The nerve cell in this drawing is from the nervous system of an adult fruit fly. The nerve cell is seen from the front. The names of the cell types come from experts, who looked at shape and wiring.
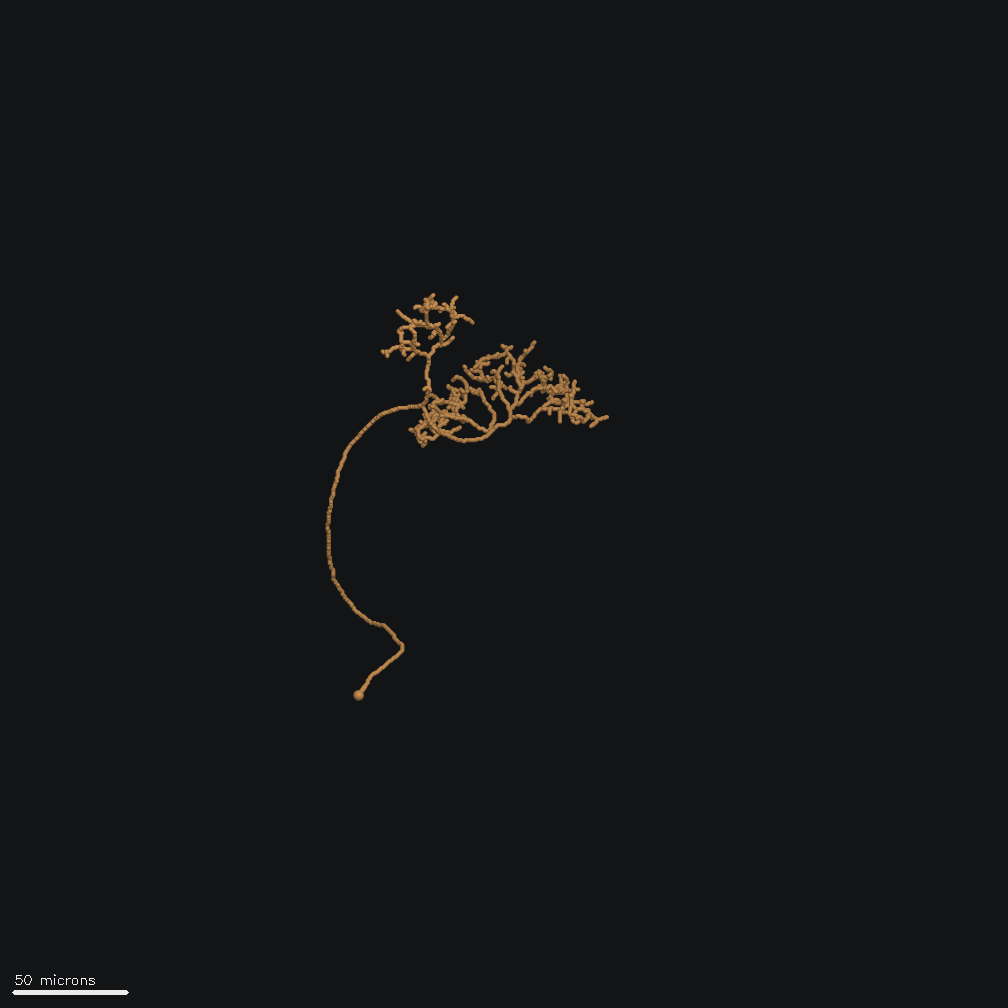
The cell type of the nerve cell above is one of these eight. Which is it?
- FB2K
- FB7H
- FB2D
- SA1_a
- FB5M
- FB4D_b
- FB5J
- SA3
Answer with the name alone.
FB4D_b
